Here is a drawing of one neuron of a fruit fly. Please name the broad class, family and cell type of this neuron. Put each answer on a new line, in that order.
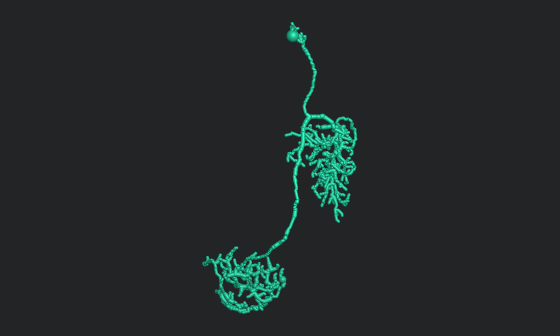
central-brain intrinsic neuron
class CX
hDeltaB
